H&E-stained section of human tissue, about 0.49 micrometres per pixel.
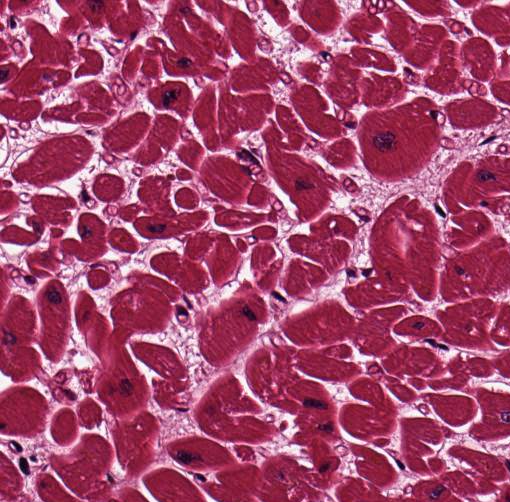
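Left ventricle of the heart, haematoxylin and eosin. Size: the muscle fibres vary markedly across the field. Shape: their profiles are irregular ovals and polygons, not uniform circles. Staining: the fibre cytoplasm is a deep, even pink-red. Notable fibre: an especially large rounded one at the upper right, with a large dark central nucleus.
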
